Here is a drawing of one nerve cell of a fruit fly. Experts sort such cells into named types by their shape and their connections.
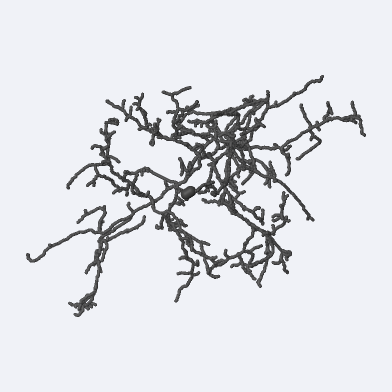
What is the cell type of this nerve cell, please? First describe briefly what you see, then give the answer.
The cell body can be seen in the middle of the picture. The picture shows dozens of branch ends. Its broad class is nerve-cord intrinsic neuron. Its cell type is IN00A034.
